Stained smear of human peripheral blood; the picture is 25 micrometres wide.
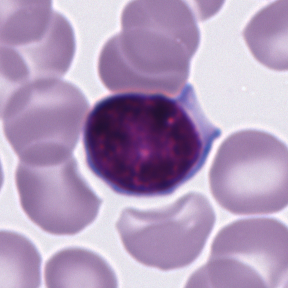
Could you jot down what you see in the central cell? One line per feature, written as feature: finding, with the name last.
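Size: cell about 12 by 10 micrometres
Projection: pointed cytoplasmic extension at upper right
Nucleus: oval, without indentation
Dimensions: nucleus about 10 by 9 micrometres
Proportion: nucleus fills about 80% of cell area
Rim: thin cytoplasm, widest on the right side
Colour: cytoplasm pale blue
Name: typical lymphocyte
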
